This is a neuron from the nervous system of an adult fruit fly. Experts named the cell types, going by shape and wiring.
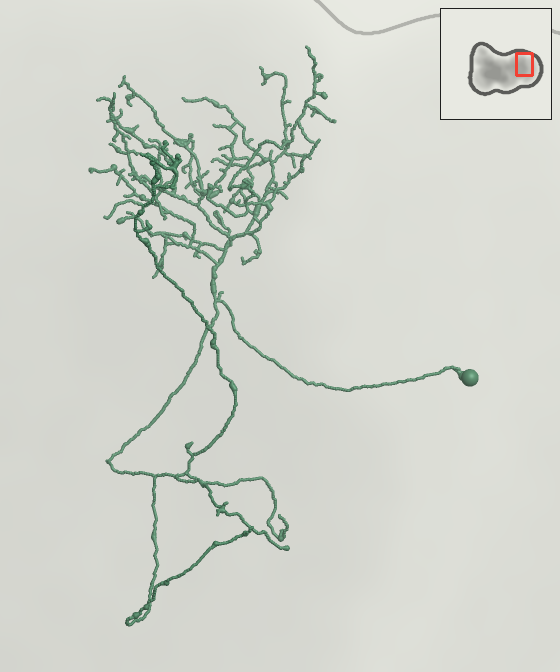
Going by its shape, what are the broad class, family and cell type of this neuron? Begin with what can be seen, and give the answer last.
The cell body can be seen on the right of the picture. The picture shows dozens of branch ends. Its broad class is central-brain intrinsic neuron. Its family is hemilineage VLPl2_posterior. It is of cell type LHAV2b7_a.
